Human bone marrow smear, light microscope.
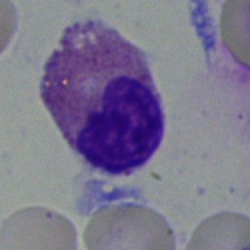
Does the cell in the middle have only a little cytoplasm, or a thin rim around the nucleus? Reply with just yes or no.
No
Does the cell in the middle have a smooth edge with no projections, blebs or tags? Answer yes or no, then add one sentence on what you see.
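No. The upper left edge of the cell is bumpy rather than smooth.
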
